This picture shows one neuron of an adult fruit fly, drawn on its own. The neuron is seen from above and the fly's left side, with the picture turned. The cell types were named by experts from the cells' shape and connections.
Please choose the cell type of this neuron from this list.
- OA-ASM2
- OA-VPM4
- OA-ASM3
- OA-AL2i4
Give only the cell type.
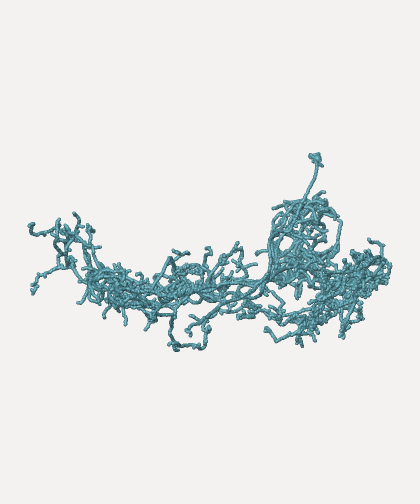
OA-ASM2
